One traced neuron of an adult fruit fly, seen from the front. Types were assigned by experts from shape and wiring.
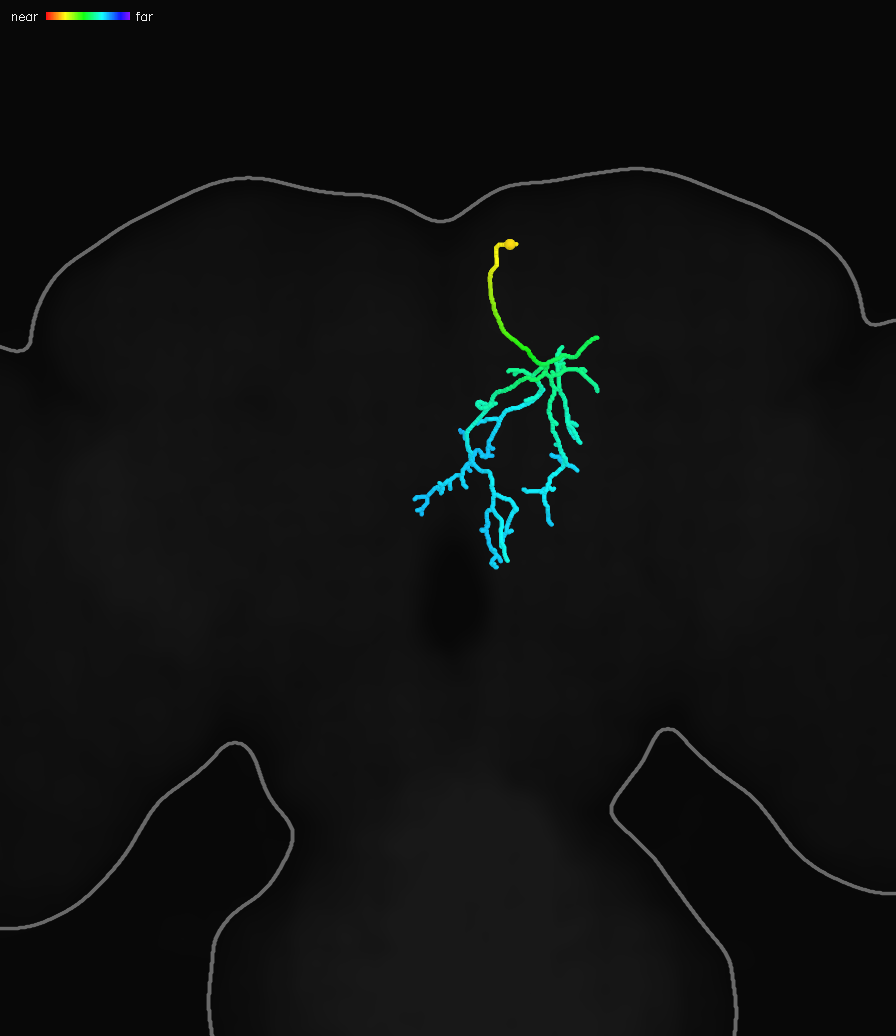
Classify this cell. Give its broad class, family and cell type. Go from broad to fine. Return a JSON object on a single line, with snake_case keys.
{"broad_class": "central-brain intrinsic neuron", "family": "hemilineage SMPad2", "cell_type": "PS005_c"}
